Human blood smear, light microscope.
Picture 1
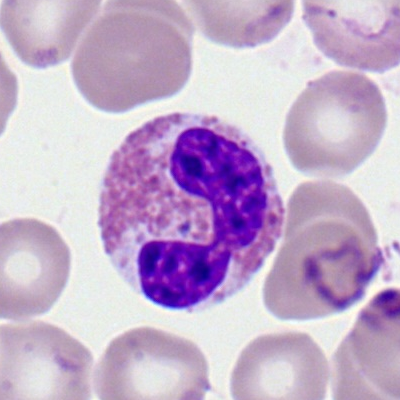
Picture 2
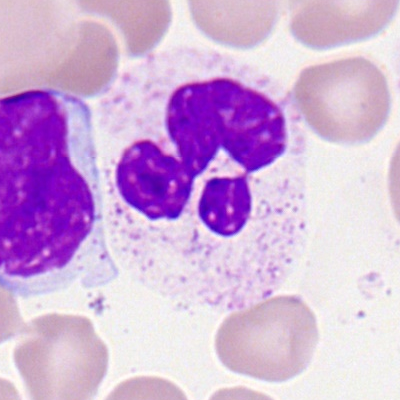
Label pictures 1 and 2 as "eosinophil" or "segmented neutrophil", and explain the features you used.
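Look first at picture 1: that is the eosinophil, and picture 2 is the segmented neutrophil. In the eosinophil, many reddish-pink granules are spread all through the cytoplasm, while the segmented neutrophil has fine pink-violet granules scattered through plentiful, very pale pink cytoplasm.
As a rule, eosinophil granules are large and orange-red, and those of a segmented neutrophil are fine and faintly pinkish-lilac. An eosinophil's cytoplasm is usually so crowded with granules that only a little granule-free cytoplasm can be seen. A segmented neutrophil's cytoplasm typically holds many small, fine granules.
Now the nucleus: in the segmented neutrophil it is divided into three separate lobes.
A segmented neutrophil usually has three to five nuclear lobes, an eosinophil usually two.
Some things the two share: dark purple chromatin, dense and clumped in the eosinophil and coarsely clumped in the neutrophil, and no visible nucleoli in either. Both outlines are smooth, round in the eosinophil and roughly round in the neutrophil.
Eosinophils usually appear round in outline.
Red cells surround the eosinophil without overlapping it.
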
